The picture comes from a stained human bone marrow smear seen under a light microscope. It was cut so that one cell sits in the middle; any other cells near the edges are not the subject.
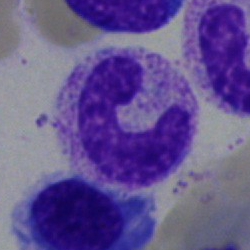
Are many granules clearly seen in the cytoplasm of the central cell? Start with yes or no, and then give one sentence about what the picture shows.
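Yes. Fine pinkish-purple granules are scattered throughout the cytoplasm.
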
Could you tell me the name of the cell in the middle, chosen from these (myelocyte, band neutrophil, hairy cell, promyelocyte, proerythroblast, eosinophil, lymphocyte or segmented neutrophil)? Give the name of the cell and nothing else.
band neutrophil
